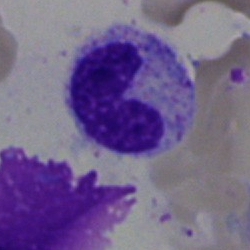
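Band neutrophil in a stained human bone marrow smear. Its outline is round and smooth. The kidney-shaped nucleus, placed toward the left of the cell, has a deep notch opening to the right. The cytoplasm is pale lilac-grey.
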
